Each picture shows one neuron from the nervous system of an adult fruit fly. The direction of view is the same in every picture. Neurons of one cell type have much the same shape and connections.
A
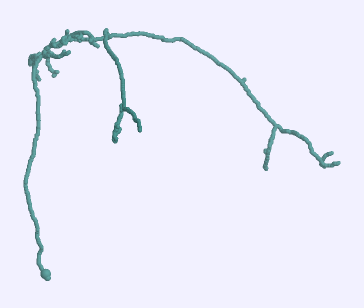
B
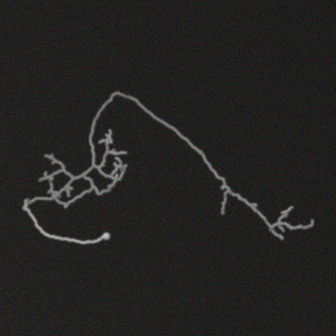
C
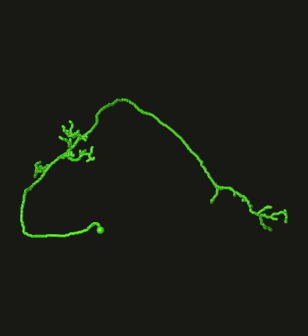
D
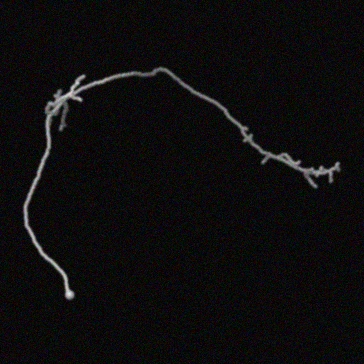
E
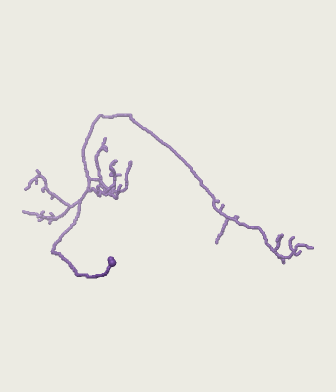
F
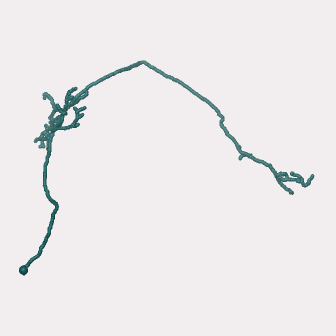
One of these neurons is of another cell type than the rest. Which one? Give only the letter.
D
